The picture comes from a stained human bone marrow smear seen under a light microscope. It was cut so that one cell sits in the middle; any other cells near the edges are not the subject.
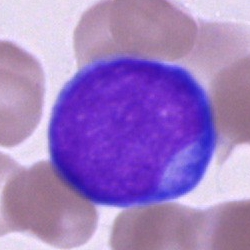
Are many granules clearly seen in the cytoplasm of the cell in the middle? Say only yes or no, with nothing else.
No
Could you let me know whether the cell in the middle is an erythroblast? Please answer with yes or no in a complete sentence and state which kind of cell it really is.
No, the centred cell is a blast, and it is not an erythroblast.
